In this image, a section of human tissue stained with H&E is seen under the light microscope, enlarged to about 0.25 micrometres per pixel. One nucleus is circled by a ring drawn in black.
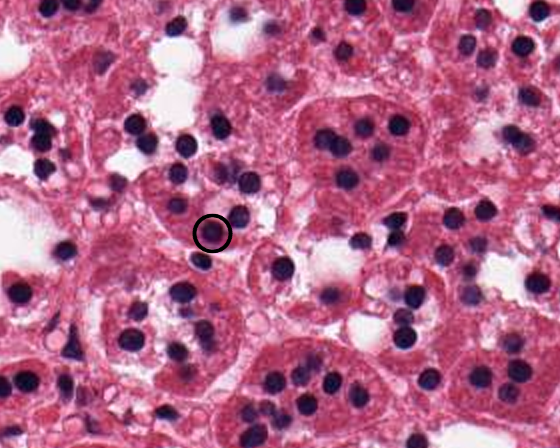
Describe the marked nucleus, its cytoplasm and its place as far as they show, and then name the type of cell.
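The nucleus is round and dark, evenly stained throughout, and about the same size as the neighbouring round nuclei. The nucleus sits toward the lower edge of its cell rather than in the centre. The cell lies within a cluster of similar cells with round dark nuclei, and just below it is a smaller flattened oval nucleus lying along a narrow pale gap. It is an adrenal cortical cell.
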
